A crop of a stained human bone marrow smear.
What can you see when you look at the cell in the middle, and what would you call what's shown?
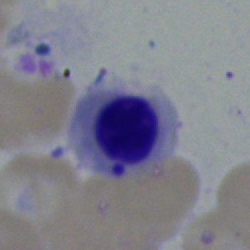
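In this cell the nuclear chromatin stains a dense, dark blue-purple. The outline is roughly round. The cytoplasmic rim is wider to the left of the nucleus than to the right, and no granules are visible in it. This is an erythroblast.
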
